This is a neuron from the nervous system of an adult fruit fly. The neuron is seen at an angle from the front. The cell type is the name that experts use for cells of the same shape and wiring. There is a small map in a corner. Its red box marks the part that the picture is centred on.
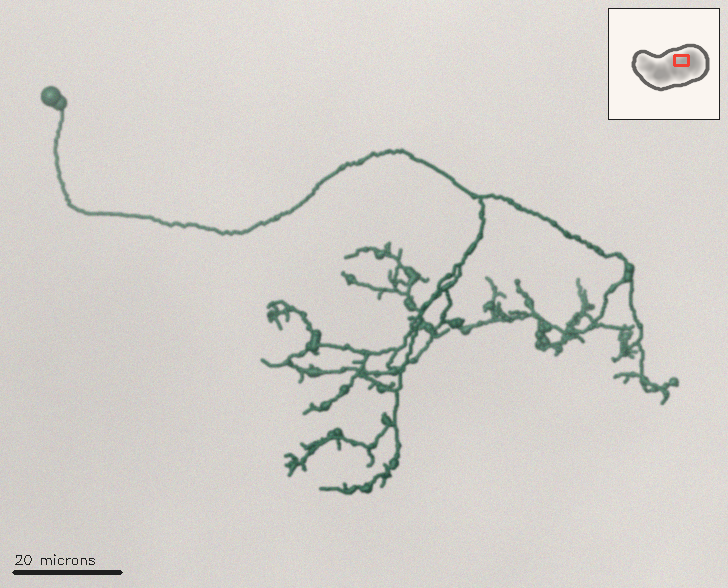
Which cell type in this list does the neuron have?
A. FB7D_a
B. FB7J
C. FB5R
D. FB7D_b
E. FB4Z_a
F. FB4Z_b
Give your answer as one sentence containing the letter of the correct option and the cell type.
Cell type FB4Z_a, option E, is the one the neuron has.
